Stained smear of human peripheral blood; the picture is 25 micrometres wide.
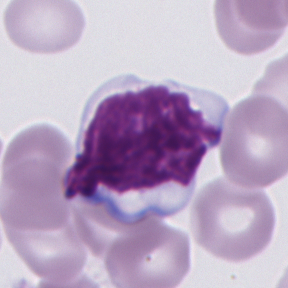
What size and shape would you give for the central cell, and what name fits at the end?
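First, the outline is irregular and angular rather than round. Second, the chromatin is coarse and clumped. Third, the nucleus measures about 15 by 10 micrometres. Fourth, the cytoplasm is very pale, almost colourless, with a darker blue rim along its lower border. Finally, this is a large granular lymphocyte.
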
